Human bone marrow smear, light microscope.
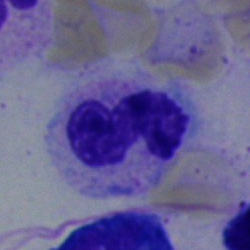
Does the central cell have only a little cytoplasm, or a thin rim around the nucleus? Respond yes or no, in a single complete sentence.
No, it is abundant cytoplasm that surrounds its nucleus.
